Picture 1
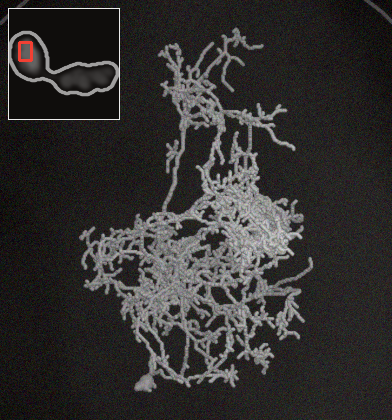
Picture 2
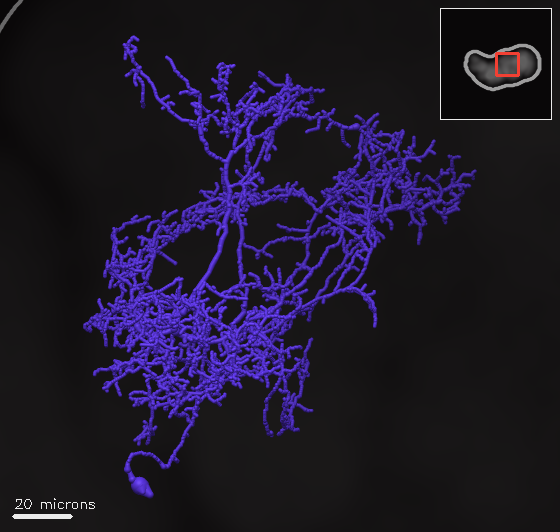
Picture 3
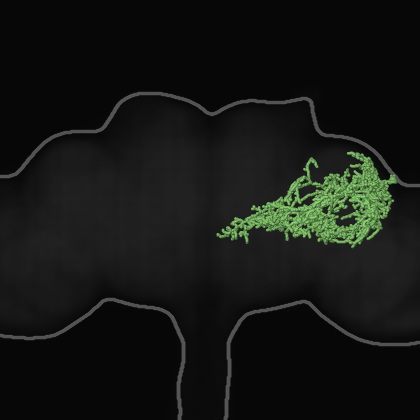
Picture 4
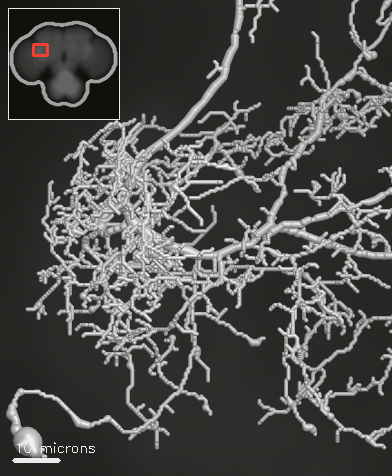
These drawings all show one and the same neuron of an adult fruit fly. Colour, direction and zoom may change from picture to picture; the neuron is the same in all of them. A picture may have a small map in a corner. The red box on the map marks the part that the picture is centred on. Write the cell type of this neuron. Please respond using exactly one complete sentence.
With respect to cell type, this neuron is AVLP396.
